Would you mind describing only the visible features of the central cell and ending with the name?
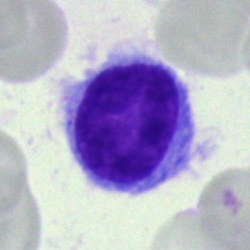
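Most of the cell is filled by the nucleus, leaving a narrow rim of cytoplasm. Its chromatin is dark purple and condensed, with a few paler streaks. Fine frayed projections of cytoplasm make the outline ragged; no distinct granules are visible. This is a hairy cell.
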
